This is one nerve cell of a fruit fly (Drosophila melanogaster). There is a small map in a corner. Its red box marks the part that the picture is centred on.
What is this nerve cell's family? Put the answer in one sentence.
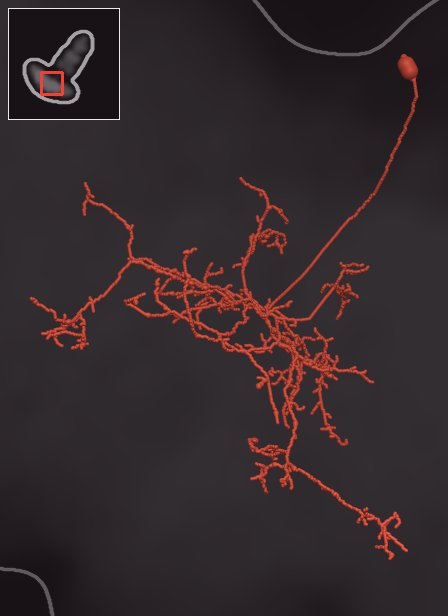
The family is hemilineage LB0.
